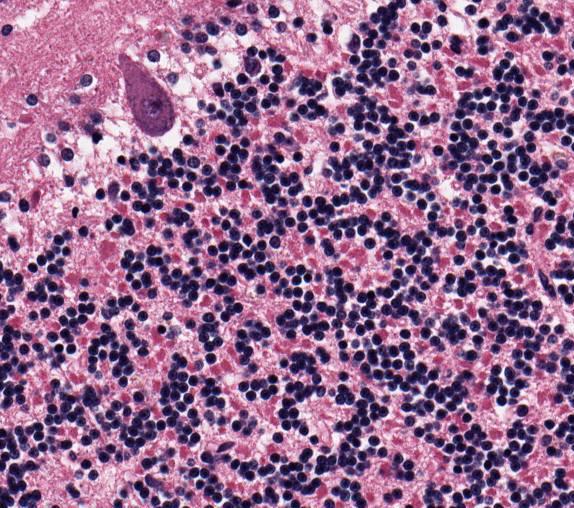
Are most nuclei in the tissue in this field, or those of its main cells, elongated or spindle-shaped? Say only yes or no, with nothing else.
No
